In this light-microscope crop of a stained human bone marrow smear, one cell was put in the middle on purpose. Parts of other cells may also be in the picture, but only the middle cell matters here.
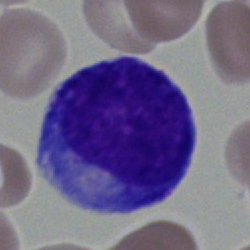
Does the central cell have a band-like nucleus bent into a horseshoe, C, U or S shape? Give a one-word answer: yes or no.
No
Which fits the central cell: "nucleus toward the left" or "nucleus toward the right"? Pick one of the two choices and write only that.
Nucleus toward the right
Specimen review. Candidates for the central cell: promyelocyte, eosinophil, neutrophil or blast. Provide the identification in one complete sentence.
The central element of this crop is a cell, namely a promyelocyte.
